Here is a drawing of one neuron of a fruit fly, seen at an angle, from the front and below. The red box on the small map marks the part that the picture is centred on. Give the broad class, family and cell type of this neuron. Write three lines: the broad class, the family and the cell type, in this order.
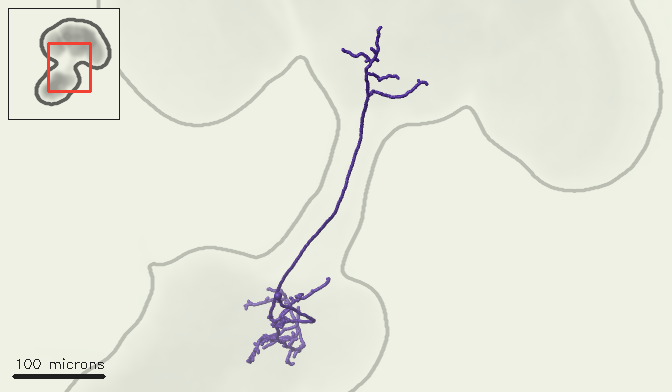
ascending neuron
hemilineage 08B
AN08B103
